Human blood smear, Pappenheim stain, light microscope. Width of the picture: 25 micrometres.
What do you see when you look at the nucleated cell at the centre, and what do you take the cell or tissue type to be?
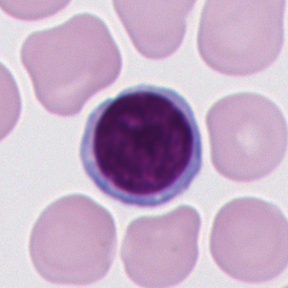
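The outline of the cell is round and smooth, and no projections arise from its surface. Most of the cell is filled by the nucleus. The cytoplasm is pale blue. The cell is a typical lymphocyte.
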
